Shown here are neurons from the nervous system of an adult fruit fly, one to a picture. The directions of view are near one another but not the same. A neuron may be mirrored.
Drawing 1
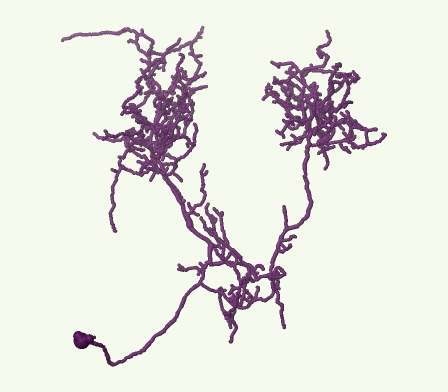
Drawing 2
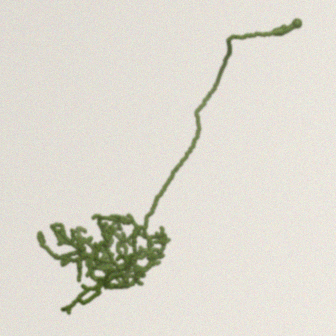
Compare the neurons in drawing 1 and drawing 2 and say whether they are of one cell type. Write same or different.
different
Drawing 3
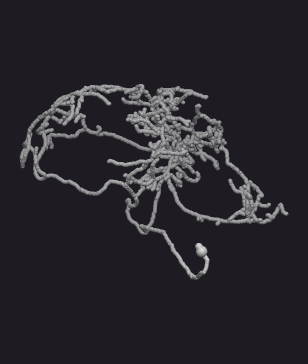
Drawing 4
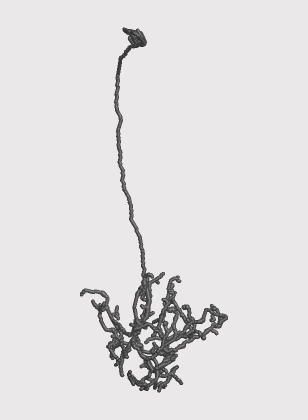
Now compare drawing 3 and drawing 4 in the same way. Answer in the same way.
different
